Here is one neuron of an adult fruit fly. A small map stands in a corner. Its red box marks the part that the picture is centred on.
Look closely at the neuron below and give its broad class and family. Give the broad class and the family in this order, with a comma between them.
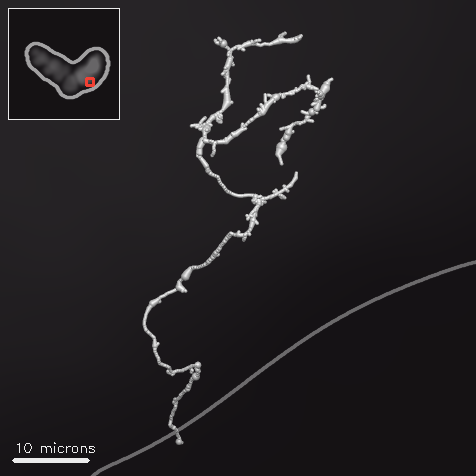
sensory neuron entering the brain, class olfactory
